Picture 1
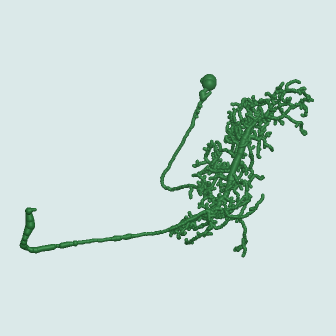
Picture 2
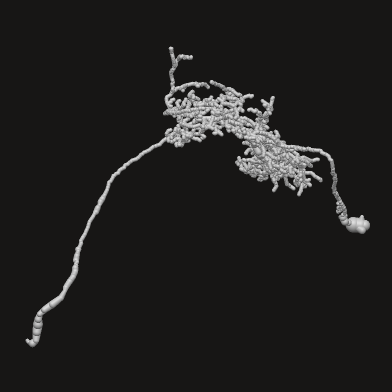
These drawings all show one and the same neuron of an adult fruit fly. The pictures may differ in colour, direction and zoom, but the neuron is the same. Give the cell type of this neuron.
GNG283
